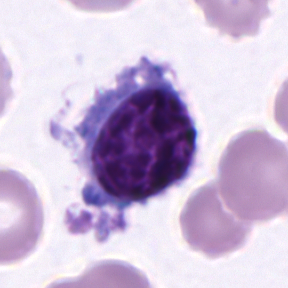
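Plasma cell, central cell of a stained human peripheral blood smear. Cytoplasm blue; no nucleolus visible in the nucleus. Outline ragged and frayed, not smooth. Small detached fragments of cytoplasm lie off the lower left edge.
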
